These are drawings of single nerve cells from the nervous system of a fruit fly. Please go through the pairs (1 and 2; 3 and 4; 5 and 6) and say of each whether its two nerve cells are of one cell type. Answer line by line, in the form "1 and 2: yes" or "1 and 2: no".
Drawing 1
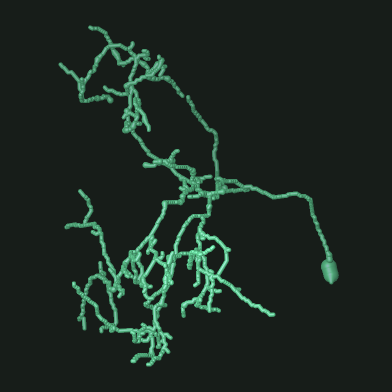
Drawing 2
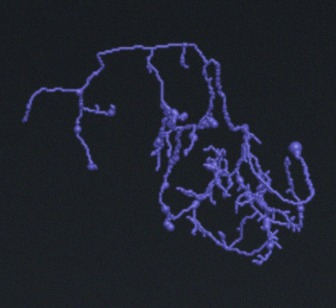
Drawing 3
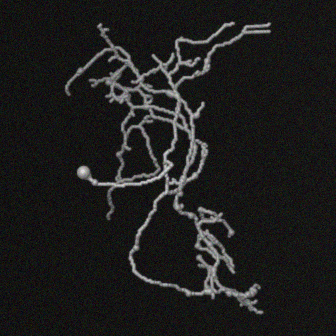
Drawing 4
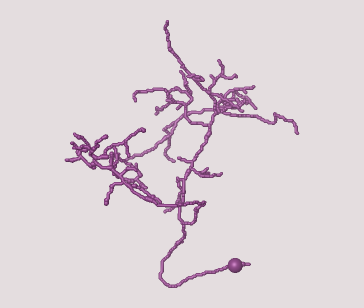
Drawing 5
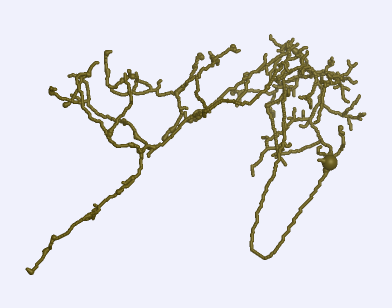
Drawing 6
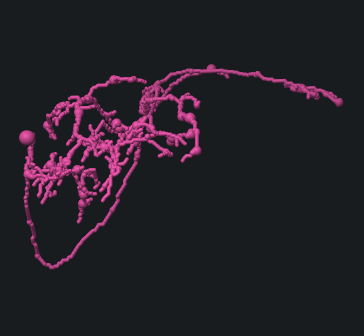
1 and 2: no
3 and 4: no
5 and 6: yes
